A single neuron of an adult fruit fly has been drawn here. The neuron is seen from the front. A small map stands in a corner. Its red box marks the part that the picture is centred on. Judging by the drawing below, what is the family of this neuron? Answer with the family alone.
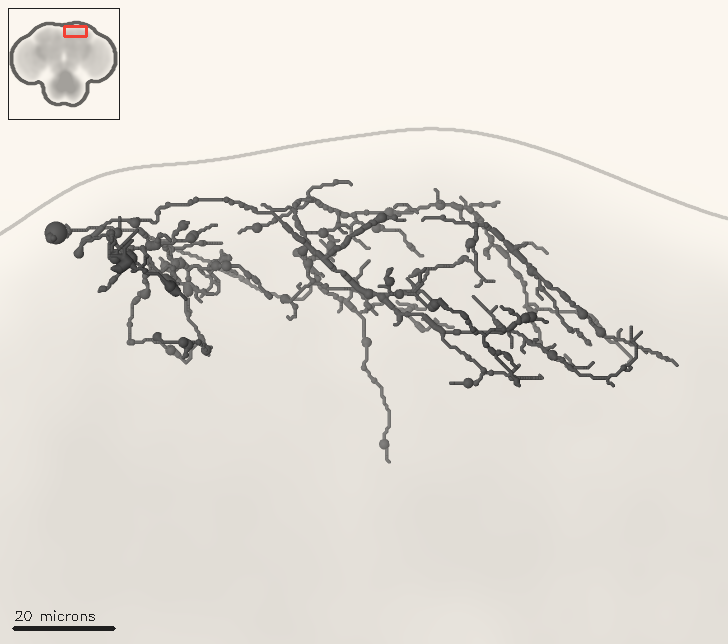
hemilineage SLPpm3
